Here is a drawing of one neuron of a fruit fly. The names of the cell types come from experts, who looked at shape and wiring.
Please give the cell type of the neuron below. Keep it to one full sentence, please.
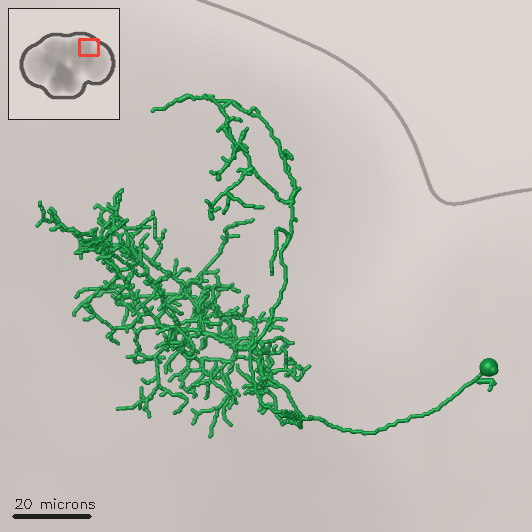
The neuron is a member of cell type LHAV3e2.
